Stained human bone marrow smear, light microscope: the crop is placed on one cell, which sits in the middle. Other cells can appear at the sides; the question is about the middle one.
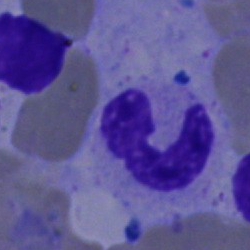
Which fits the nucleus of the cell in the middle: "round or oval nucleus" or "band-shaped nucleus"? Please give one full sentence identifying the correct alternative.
There is a curved, band-shaped nucleus without separate lobes in this cell.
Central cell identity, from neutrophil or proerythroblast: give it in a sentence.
Whatever else lies nearby, the middle cell is a neutrophil.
